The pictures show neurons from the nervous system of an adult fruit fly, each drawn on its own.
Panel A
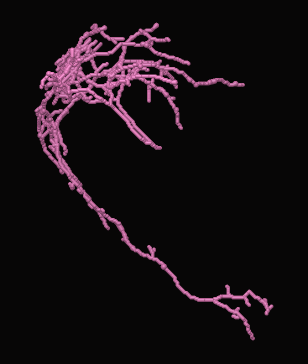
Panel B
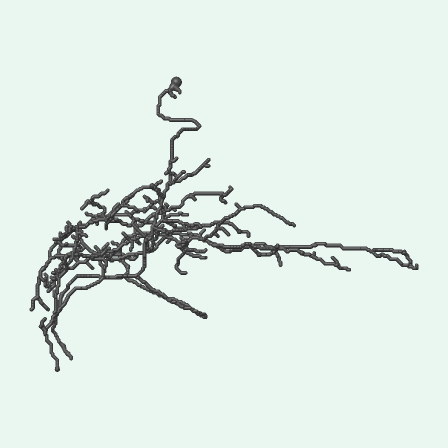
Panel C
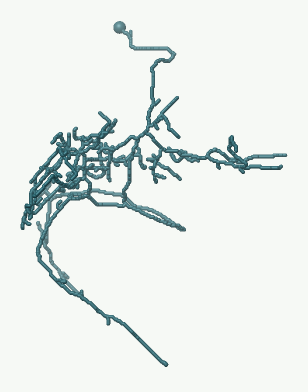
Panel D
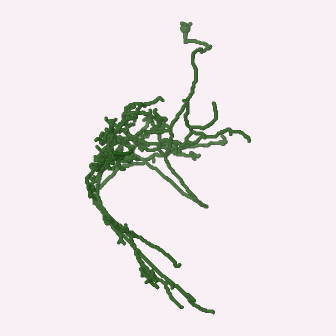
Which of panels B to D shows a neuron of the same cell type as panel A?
Panel D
